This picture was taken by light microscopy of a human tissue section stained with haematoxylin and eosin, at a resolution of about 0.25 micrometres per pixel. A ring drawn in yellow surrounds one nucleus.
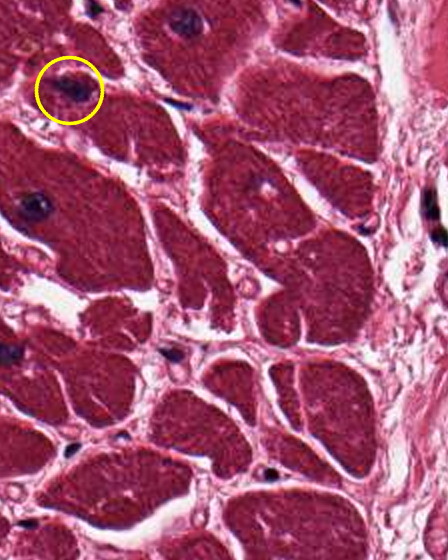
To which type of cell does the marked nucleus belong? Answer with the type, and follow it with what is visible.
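The marked nucleus belongs to a cardiomyocyte. The nucleus is a dark purple, roughly oval body with a blurred, uneven edge, lying near the middle of the cell profile. The nucleus is stained dark throughout, with no clear inner detail visible. The cytoplasm is deep pink-red, fills the cell around the nucleus, and has a faintly streaked texture. It lies among other cross-cut fibres, packed closely together with narrow pale spaces between them.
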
